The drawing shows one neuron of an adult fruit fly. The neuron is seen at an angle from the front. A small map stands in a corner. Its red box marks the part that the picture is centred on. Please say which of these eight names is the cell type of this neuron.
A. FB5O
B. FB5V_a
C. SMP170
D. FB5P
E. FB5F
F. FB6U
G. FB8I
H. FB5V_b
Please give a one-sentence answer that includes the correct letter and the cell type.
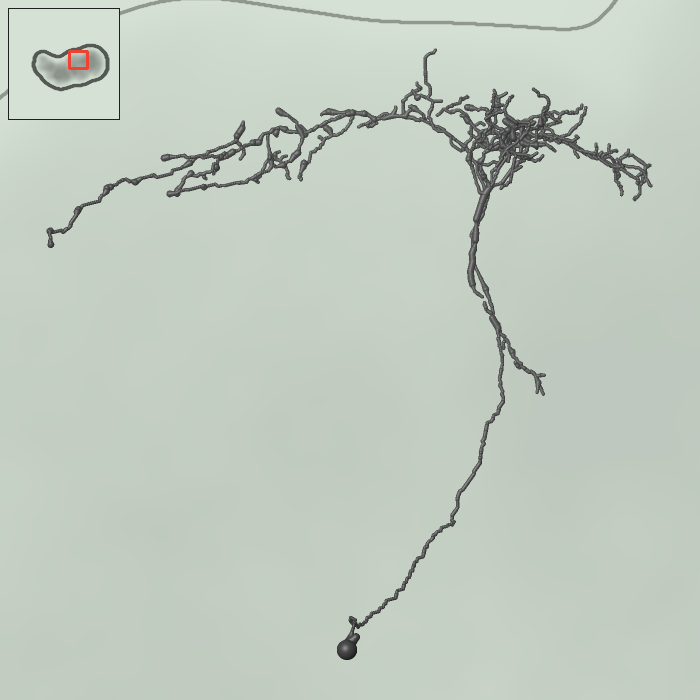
Among the options, C names the cell type of the neuron, namely SMP170.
